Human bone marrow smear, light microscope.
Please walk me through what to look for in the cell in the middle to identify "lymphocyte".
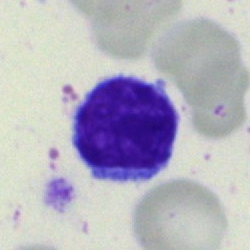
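Going by the outline first: roughly round, though the edges are slightly angular. The nucleus, as far as I can tell, takes up nearly the whole cell. Its chromatin is dark purple and densely stained. Scanning the rest of the cell, I find no vacuoles anywhere. So what I have in front of me is the lymphocyte.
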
